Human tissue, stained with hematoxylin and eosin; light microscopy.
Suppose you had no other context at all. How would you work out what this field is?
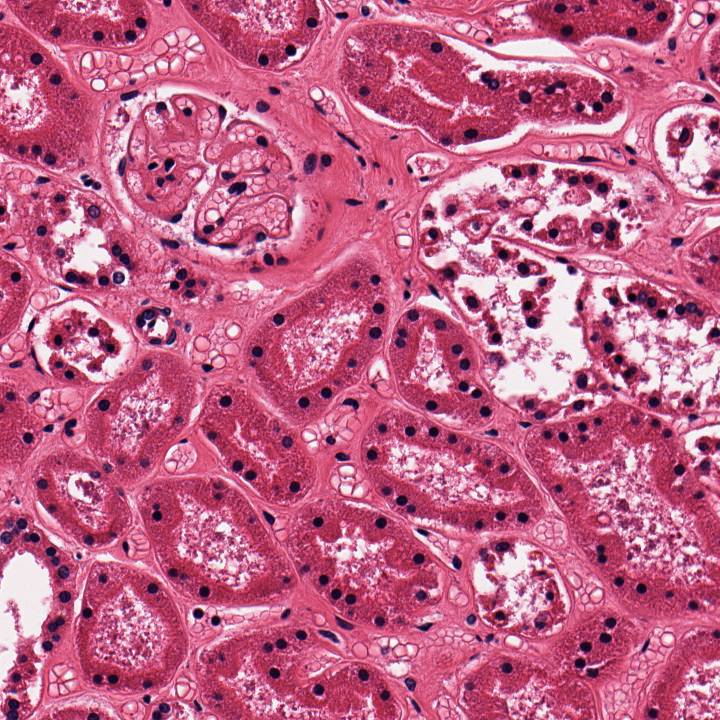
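Cortical labyrinth of the kidney. Closely packed tubules, cut cross and oblique, narrow stroma strips between.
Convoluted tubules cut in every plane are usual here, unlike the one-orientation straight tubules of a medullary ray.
Lining: single layer of tall cells, abundant deeply eosinophilic granular cytoplasm, small round dark basal nuclei. Small clusters of clear, bubbly vacuolated cells lie between tubules.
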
